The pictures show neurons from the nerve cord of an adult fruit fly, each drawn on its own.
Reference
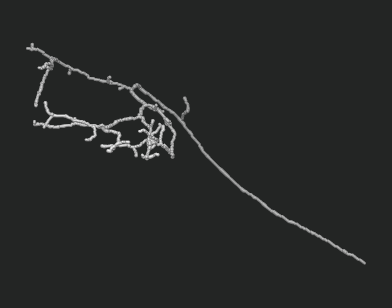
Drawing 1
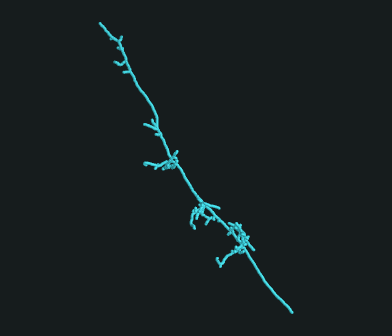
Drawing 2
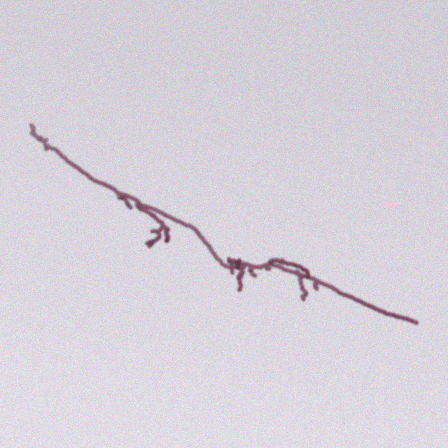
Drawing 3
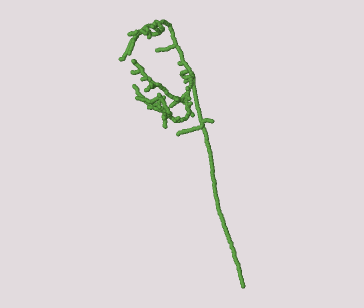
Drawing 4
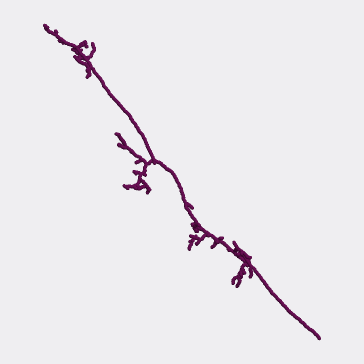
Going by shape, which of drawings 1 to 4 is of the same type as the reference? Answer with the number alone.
3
